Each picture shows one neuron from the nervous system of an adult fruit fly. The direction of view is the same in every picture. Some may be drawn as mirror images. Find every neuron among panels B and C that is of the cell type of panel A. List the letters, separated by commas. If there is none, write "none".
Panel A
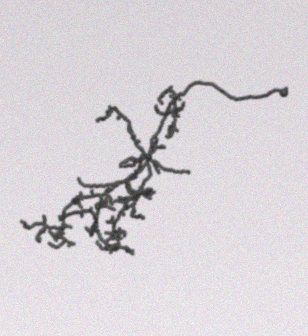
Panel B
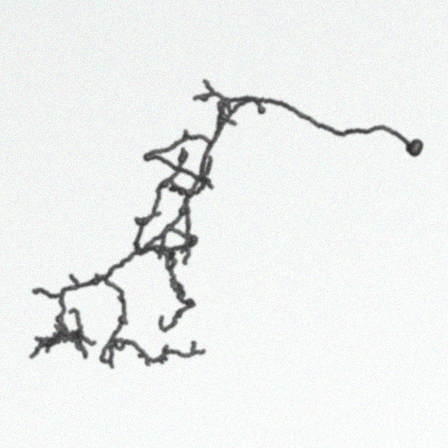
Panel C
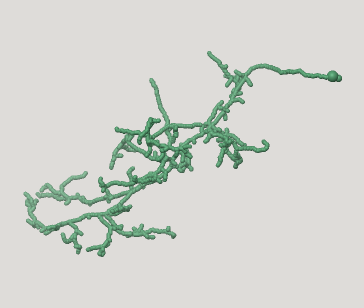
B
